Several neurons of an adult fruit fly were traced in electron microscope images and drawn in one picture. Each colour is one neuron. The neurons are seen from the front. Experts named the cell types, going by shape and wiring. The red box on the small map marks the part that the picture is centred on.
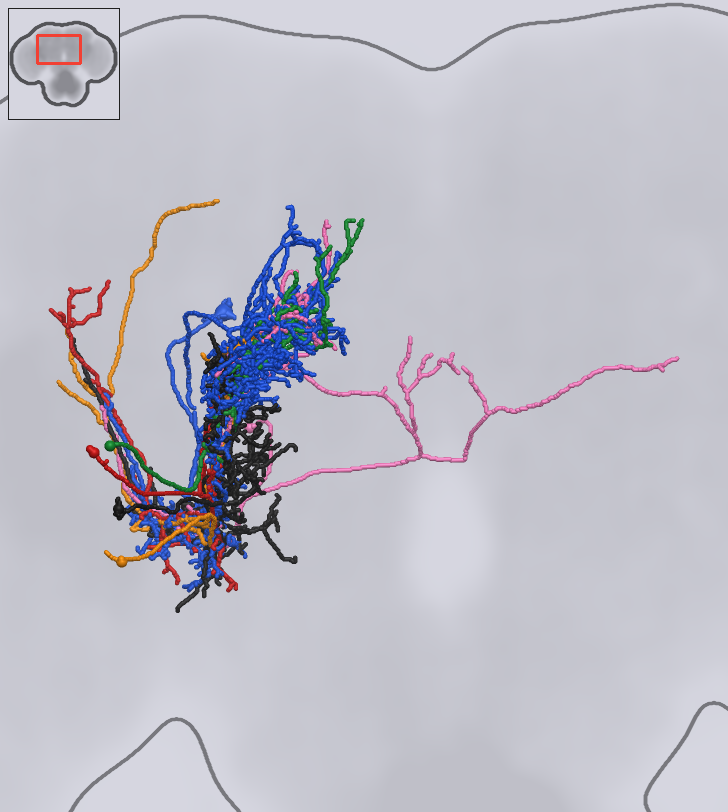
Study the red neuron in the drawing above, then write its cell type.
WEDPN17_c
